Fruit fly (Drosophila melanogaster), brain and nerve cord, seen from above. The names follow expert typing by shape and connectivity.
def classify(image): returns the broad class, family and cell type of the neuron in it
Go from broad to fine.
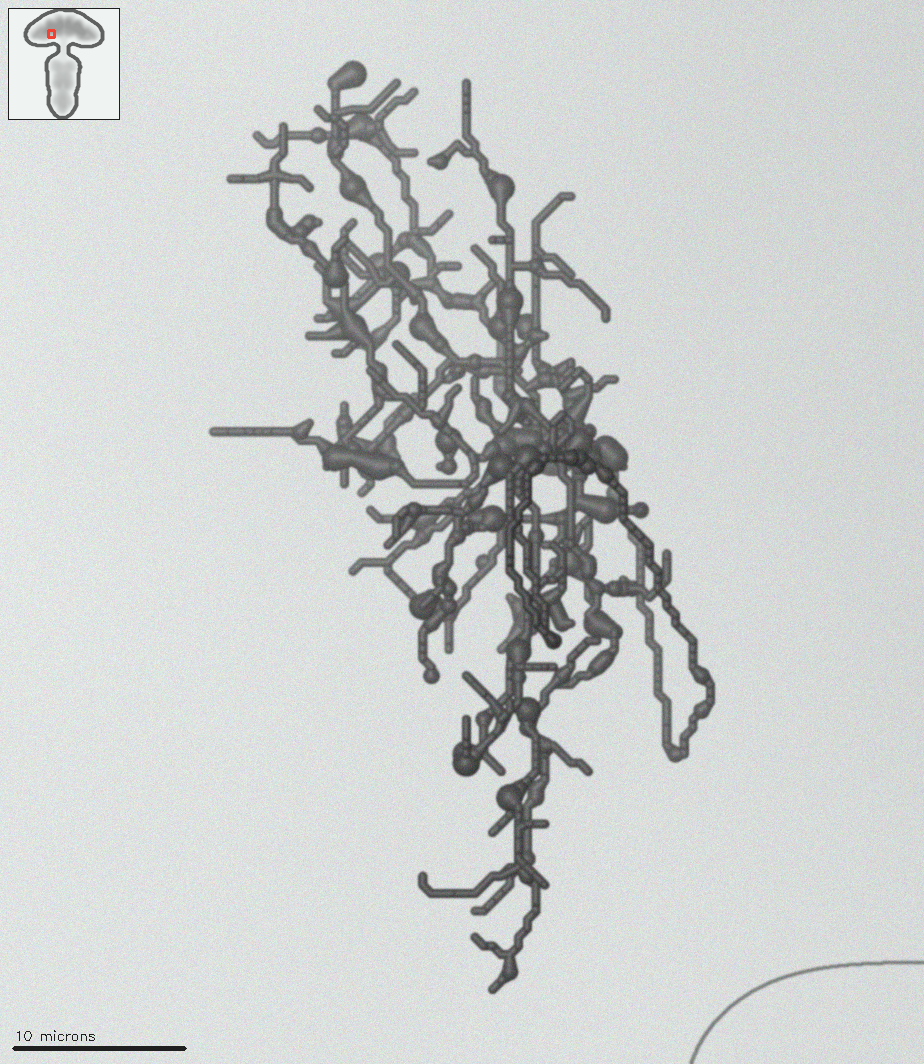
optic-lobe intrinsic neuron; Li; Li34a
